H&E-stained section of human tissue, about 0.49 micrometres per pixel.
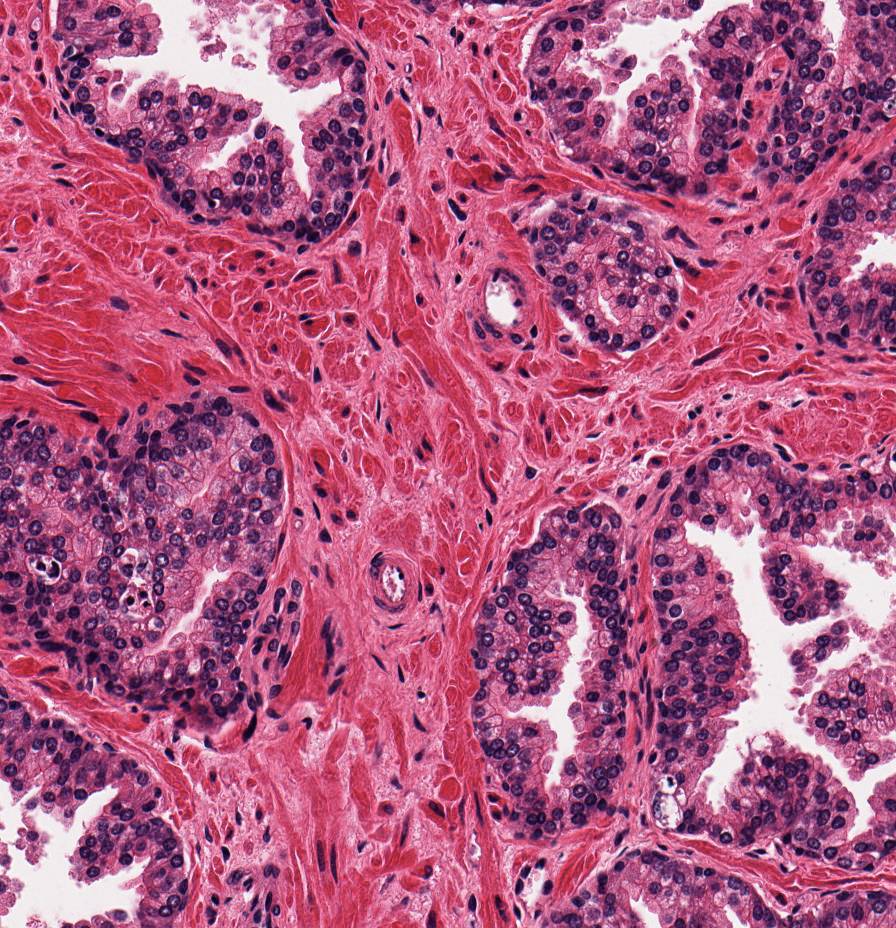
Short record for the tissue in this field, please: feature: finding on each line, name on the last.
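Layout: glands at left, right and corners, a broad pink band of stroma running roughly top to bottom through the centre
Glands: folded walls, epithelial projections jutting into the lumens, irregular branching outlines
Nuclei: small, round, fairly uniform in size
Stroma: mostly bundles of smooth muscle cells, bright pink cytoplasm, elongated nuclei, varied directions
Name: prostate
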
